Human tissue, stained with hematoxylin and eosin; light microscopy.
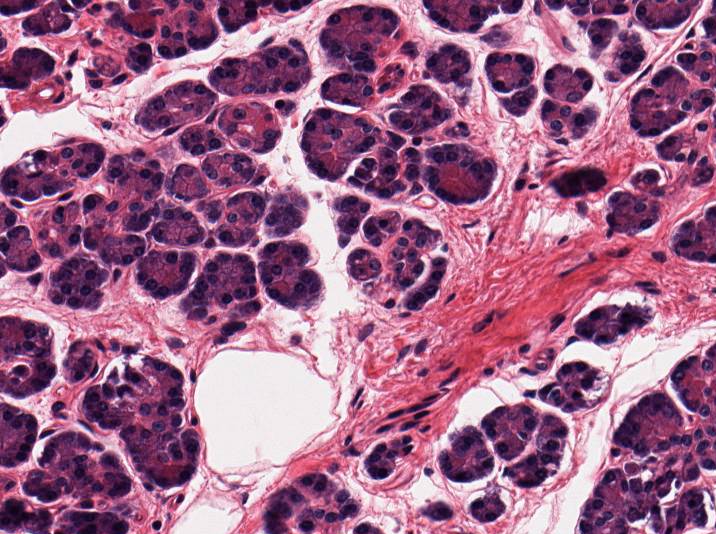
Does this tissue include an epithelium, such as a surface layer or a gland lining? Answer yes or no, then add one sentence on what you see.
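Yes. Glandular acini fill most of the field, grouped into small clusters separated by strands of stroma.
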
